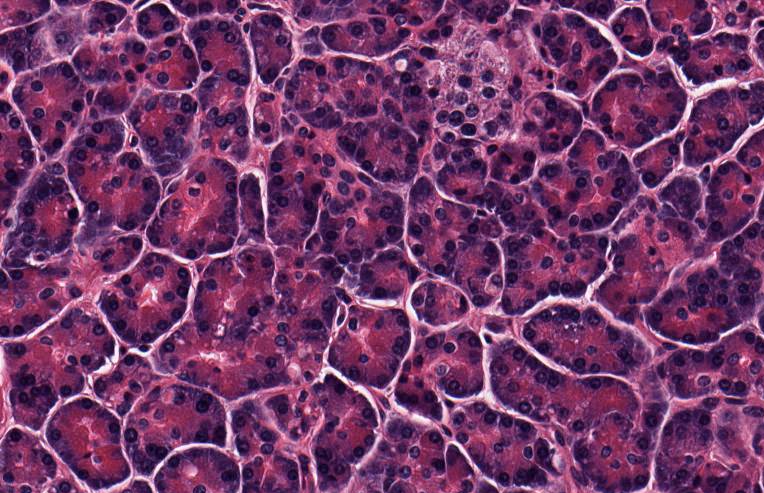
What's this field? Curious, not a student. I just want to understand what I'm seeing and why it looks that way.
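Exocrine pancreas. Acinar nuclei basal, near outer edge of each acinus; basal cytoplasm around them dark purple; cytoplasm toward acinar centre bright pink-red.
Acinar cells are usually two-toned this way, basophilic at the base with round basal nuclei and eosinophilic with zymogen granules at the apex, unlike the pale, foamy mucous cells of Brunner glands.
Acinar lumens tiny, barely visible.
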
